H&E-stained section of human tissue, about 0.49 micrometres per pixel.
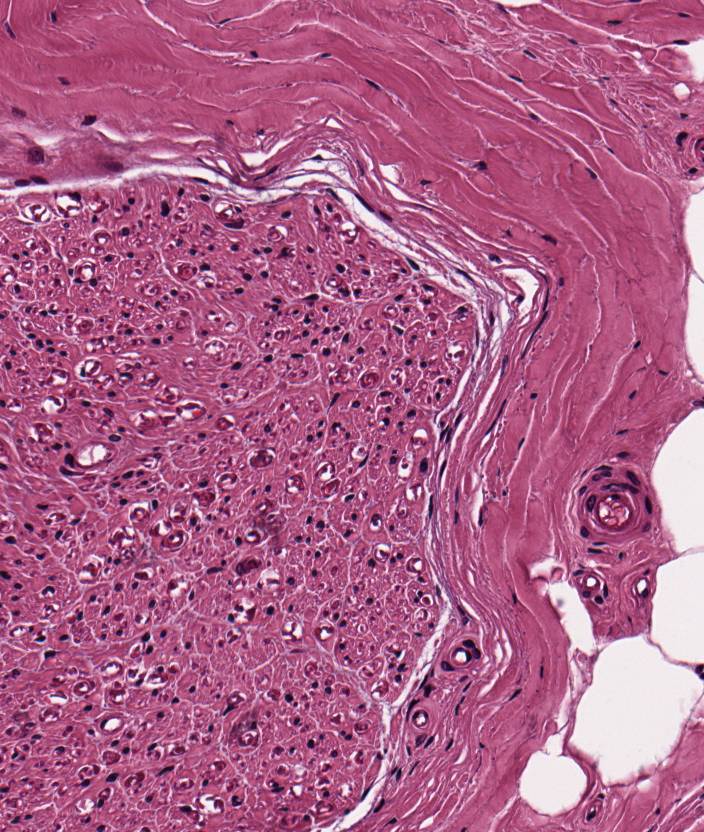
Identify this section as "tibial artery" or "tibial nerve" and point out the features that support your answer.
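Tibial nerve. First check: a large cross-cut nerve fascicle fills the left and lower-left field, its fibres cut across as round profiles of varied size.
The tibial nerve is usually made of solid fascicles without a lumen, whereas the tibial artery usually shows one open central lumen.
Next, a thin layered sheath of flattened cells edges its top and right borders.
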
